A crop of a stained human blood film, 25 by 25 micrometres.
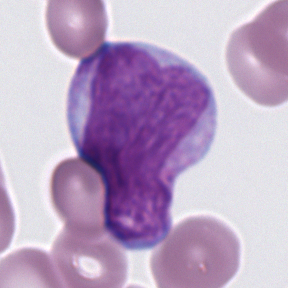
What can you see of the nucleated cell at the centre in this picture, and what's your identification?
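Start with the nucleus: it fills most of the cell and reaches down into the narrow lower end. Look closely at the chromatin, which is fine and streaky, drawn into thin strands rather than coarse clumps. The cytoplasm is pale greyish-blue, and the rim you can see is widest on the right side. This cell is an atypical promyelocyte.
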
